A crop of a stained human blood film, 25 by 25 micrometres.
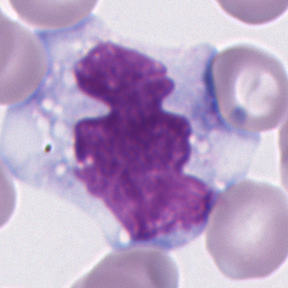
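Monocyte at the centre of the field. Its outline is irregular and angular rather than round. A single irregular mass forms the nucleus, its edges folded and notched. Several small clear vacuoles lie in the cytoplasm, which contains no coarse orange-red granules.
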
